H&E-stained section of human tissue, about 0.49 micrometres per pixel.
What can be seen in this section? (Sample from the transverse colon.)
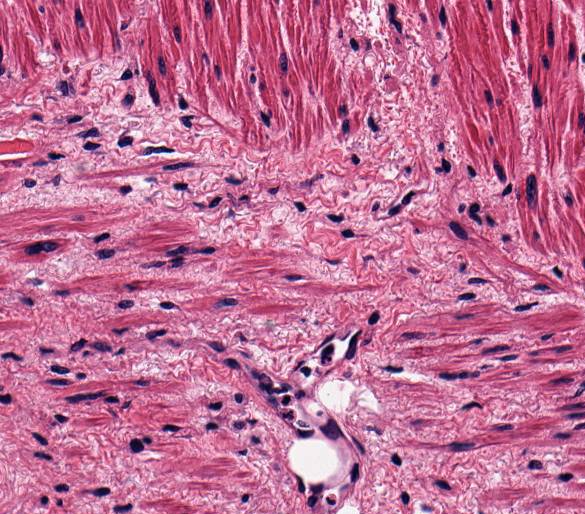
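Lower half: smooth muscle bundles running roughly horizontally. Pale pink, wavy, loose collagen between and around bundles, broadest just below upper muscle. Muscle cell nuclei elongated, dark, aligned along fibre length. Left edge, just above middle: thin streak of bright red cells.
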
